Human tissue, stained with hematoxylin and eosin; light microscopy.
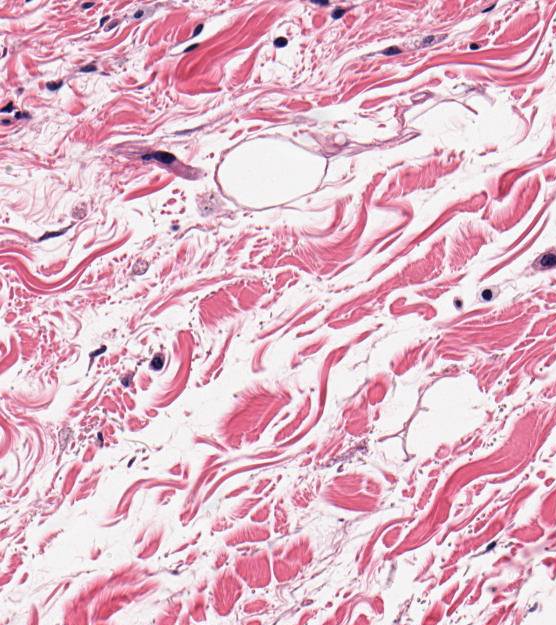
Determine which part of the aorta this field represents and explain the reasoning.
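The field is tunica adventitia: eosinophilic collagen bundles, sparse cells between them, fill it entirely.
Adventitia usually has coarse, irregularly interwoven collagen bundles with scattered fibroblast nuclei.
Check two: bundles lie loosely with wide clear spaces, many in the lower half cut across as rounded or irregular pink profiles.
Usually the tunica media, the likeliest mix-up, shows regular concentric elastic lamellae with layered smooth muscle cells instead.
Check three: just above the centre lies an oval, thin-walled clear space.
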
